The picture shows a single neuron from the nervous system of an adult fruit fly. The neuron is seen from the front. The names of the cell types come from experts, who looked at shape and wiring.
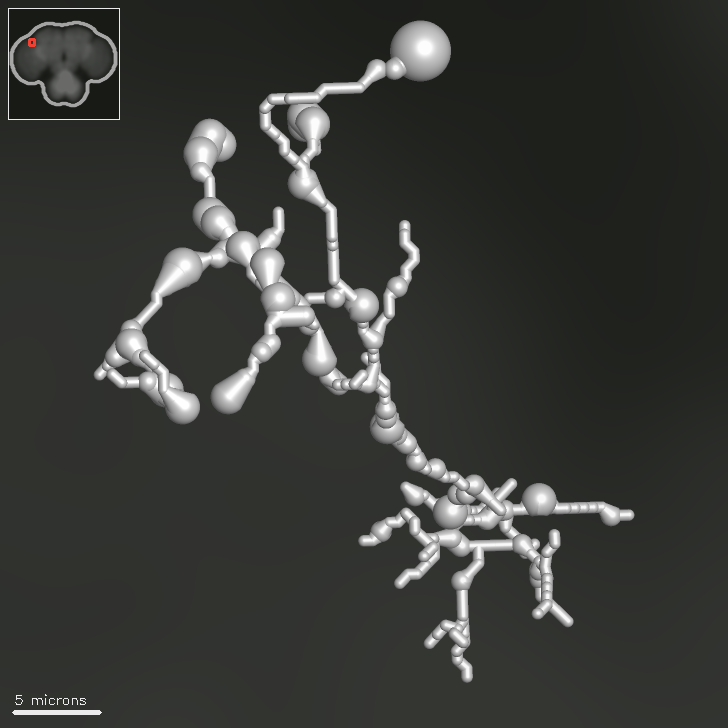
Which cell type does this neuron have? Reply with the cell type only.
Mi13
